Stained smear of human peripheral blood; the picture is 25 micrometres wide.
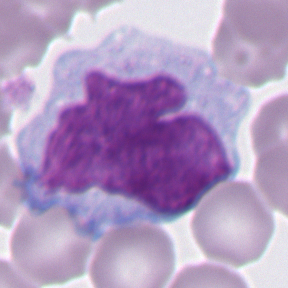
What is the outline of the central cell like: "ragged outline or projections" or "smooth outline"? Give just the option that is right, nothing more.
Ragged outline or projections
